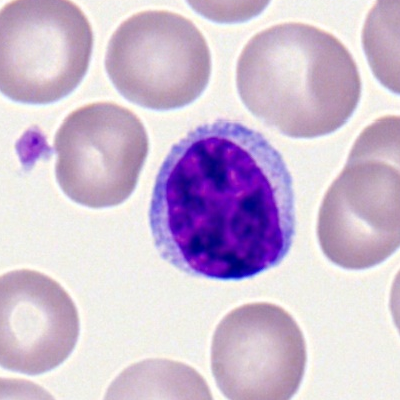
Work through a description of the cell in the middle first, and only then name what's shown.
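Start with the outline: round to slightly oval, its edge faintly ragged and fuzzy. The nucleus fills most of the cell, with coarse, clumped chromatin, dark purple patches among paler areas. A narrow rim of pale blue cytoplasm surrounds it. This is a lymphocyte.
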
